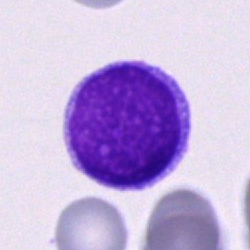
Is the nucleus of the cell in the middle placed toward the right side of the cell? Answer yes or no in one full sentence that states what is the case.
No, its nucleus is placed toward the left side of the cell.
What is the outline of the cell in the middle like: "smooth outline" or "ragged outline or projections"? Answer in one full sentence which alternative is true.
The outline of this cell is free of projections and smooth.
